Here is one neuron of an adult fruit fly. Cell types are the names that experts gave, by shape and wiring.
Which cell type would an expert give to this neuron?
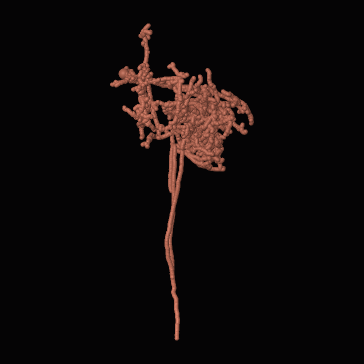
ANXXX008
